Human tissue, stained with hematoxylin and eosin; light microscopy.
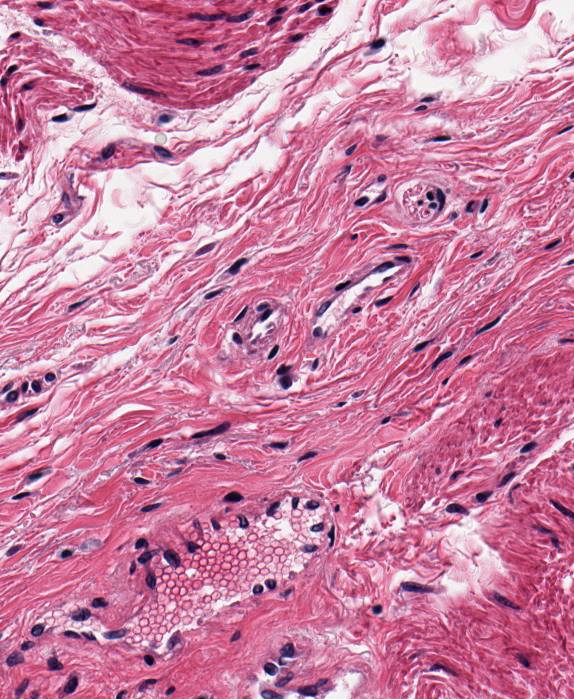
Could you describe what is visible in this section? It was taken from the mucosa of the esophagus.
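Start at the top left edge, where a compact bundle of smooth muscle with elongated nuclei runs along the field. Through the collagen, most scattered nuclei are slender, dark and spindle-shaped. In the centre you will find small vessels with narrow lumens. Now drop to the lower left: a cluster of many small round clear profiles with pink rims forms a honeycomb.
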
